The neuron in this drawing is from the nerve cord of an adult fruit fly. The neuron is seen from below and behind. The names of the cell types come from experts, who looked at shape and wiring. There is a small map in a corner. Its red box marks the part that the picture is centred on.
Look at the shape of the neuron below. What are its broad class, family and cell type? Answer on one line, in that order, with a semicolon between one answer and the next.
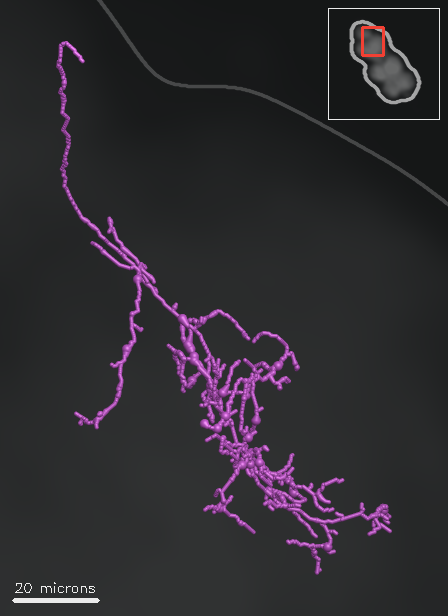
nerve-cord intrinsic neuron; hemilineage 20A.22A; IN20A.22A086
